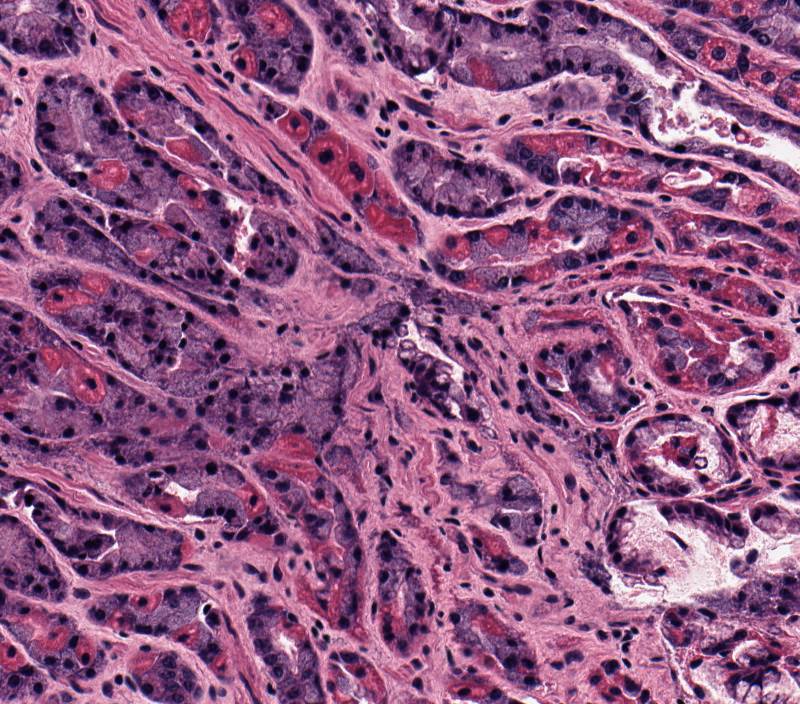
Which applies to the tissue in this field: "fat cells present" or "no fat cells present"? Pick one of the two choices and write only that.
No fat cells present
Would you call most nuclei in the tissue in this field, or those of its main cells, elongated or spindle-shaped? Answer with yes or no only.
No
